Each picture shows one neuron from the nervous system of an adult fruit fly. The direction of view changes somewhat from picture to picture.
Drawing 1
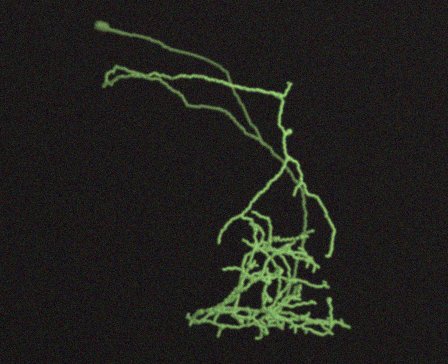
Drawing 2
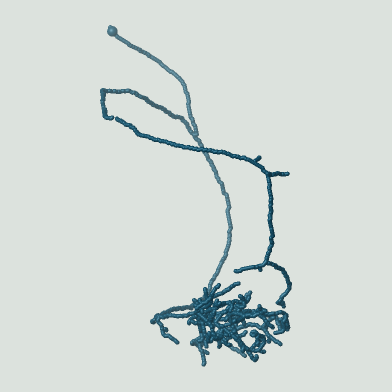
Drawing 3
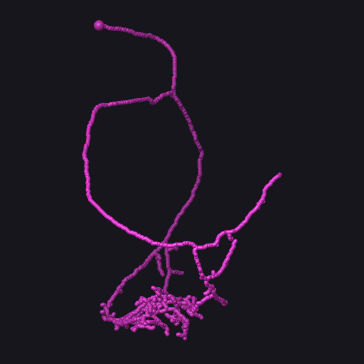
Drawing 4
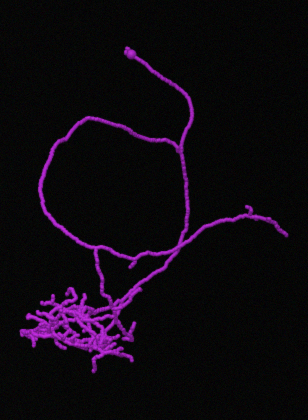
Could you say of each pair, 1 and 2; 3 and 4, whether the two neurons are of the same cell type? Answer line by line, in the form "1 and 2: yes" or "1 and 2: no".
1 and 2: yes
3 and 4: yes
